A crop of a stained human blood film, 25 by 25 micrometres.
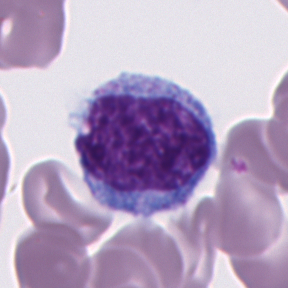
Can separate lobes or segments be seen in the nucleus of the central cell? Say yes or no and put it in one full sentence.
No, this cell has an undivided nucleus that is compact and round, oval or kidney-shaped.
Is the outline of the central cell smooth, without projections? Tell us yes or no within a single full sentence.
No, the cell does not have a smooth edge, since its outline is rough.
